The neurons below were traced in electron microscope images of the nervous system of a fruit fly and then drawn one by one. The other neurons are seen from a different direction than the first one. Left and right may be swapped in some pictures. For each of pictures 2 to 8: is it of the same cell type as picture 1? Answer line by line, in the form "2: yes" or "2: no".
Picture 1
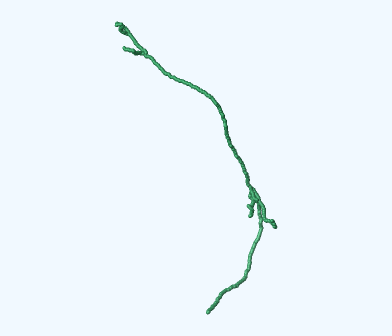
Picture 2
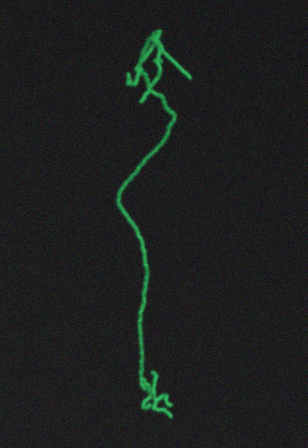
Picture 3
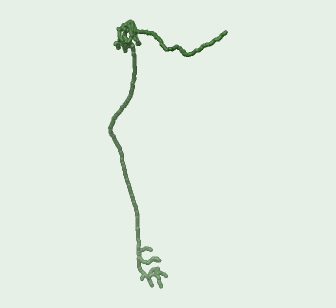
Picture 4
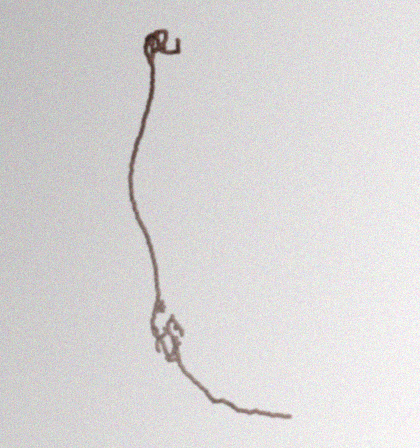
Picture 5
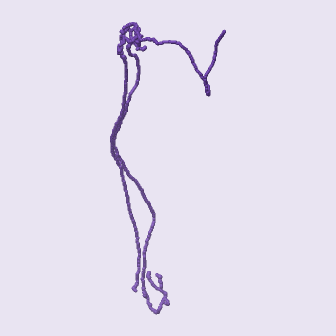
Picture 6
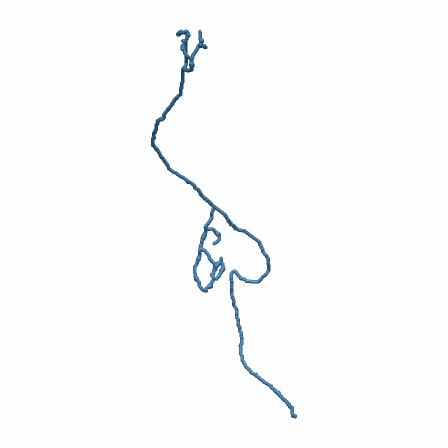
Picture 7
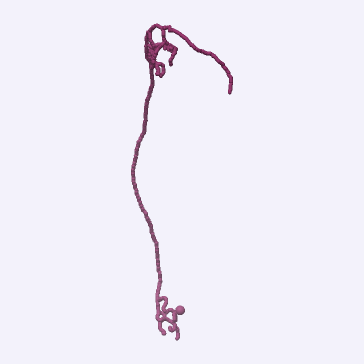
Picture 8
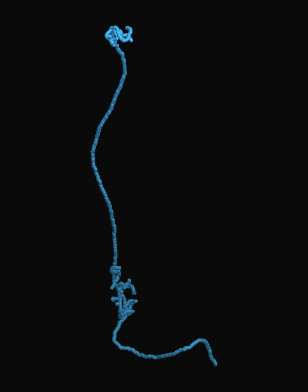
2: no
3: no
4: no
5: no
6: yes
7: no
8: no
